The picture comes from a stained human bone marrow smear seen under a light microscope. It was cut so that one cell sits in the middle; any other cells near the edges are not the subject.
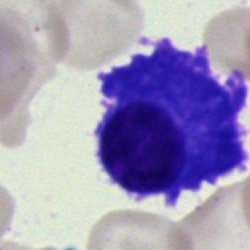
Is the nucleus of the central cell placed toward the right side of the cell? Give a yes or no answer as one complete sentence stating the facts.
No, most of its cytoplasm is found to the right of its nucleus.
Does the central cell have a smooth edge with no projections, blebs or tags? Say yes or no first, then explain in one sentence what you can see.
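No. The cell border is ragged, with many small pointed projections all around it.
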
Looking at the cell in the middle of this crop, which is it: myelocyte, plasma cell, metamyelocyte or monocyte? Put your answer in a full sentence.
By type, the central cell of the crop is a plasma cell.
